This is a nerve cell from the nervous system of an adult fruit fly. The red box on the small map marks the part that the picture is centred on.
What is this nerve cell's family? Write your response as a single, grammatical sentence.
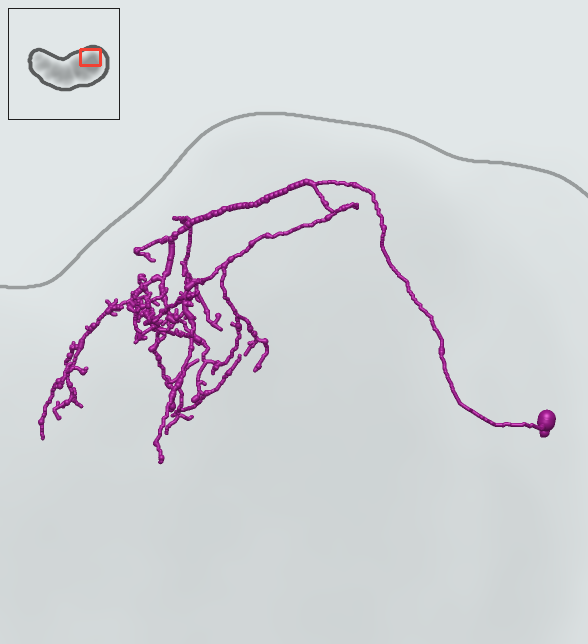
Family hemilineage SLPal5 includes the nerve cell shown here.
